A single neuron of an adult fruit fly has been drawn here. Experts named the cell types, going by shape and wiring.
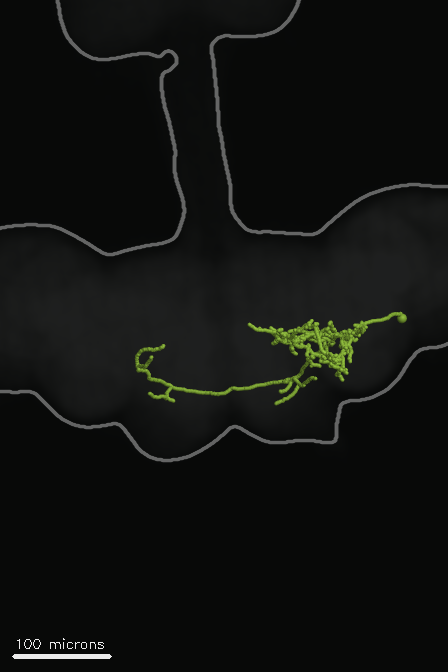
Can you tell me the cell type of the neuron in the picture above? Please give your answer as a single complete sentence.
This neuron is typed as AVLP704m.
